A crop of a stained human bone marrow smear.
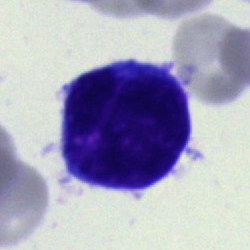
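Blast in the middle of the field. First, the outline is roughly round but slightly angular in places. Next, short, fine, irregular projections and fragments fringe the edge, most clearly at the lower left and right. Then, cytoplasm is scant, with the dark-stained nucleus filling nearly the whole cell. Finally, a faint thin line crosses the cell from top to bottom near its middle.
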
